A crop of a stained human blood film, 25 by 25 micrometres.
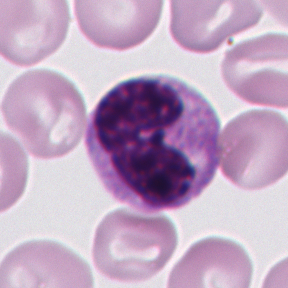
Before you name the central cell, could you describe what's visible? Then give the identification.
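Notice the smooth, round outline, free of surface projections. Its nucleus forms a curved band, with the indentation opening toward the right. Because the nucleus sits toward the left side, more cytoplasm is left on the right. That cytoplasm is pale pinkish-lilac. This is a band neutrophil.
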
